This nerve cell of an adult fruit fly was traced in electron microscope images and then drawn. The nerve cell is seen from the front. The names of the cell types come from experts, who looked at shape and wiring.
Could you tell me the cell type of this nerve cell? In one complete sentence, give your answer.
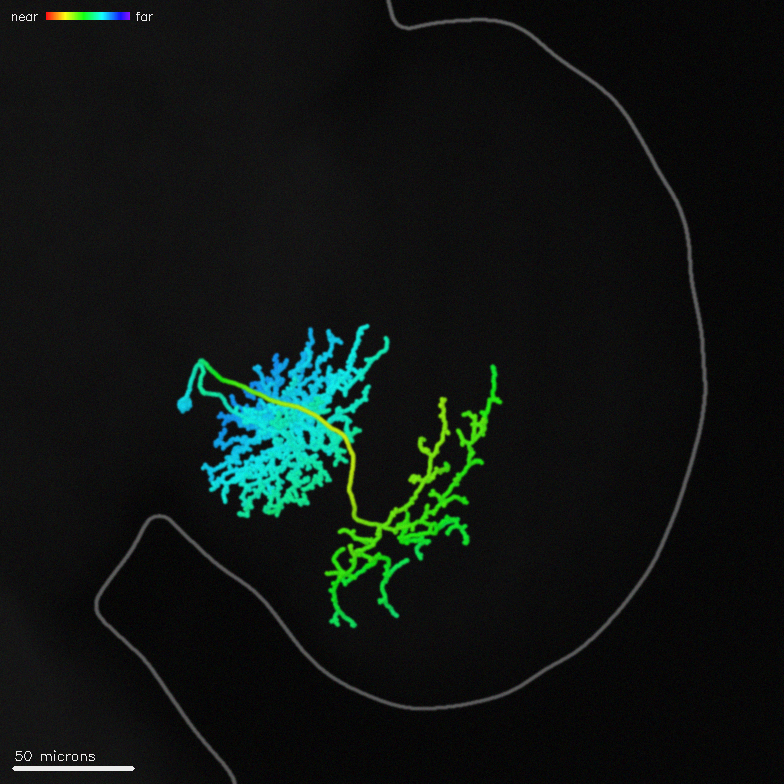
This nerve cell falls under the cell type MeLo10.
